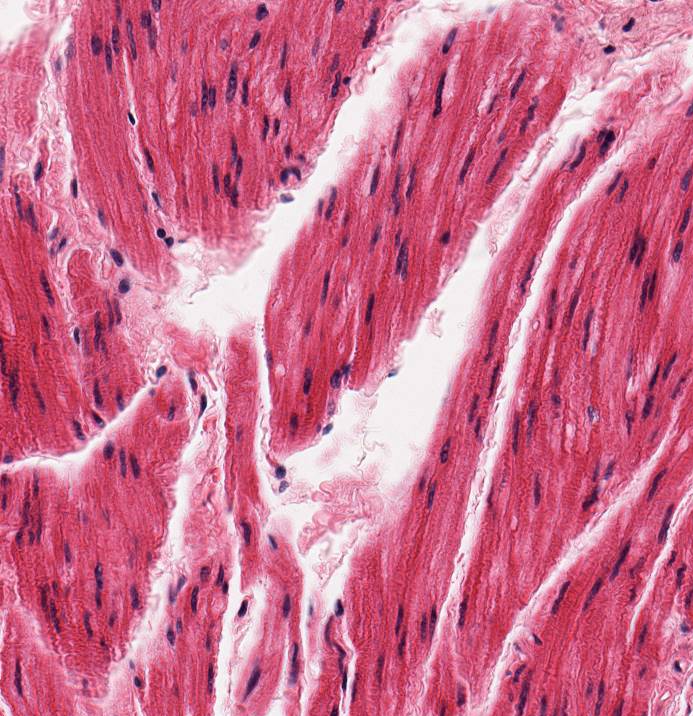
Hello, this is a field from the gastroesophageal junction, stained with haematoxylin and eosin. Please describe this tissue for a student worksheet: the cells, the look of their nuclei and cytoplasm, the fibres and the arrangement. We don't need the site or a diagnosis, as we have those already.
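In the muscle fibres, dark nuclei, elongated and oval, lie singly at the centre. Now the cytoplasm: deep pink-red, with fine streaks running along the fibres. Between bundles I see only thin, wispy strands of pale pink connective tissue. And no fat cells anywhere.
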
